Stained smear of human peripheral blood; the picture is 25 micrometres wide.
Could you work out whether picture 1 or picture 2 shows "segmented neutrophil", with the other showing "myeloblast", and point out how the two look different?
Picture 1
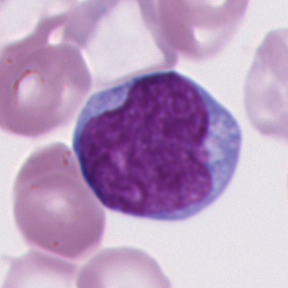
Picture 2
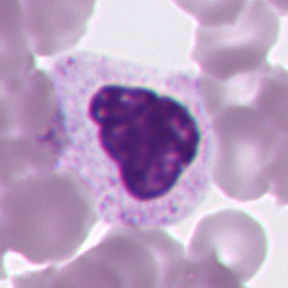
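The myeloblast is shown in picture 1, the segmented neutrophil in picture 2. Outline: the myeloblast is round and smooth, with no projections on its surface, whereas the segmented neutrophil is irregular, with a ragged, frayed edge on its left side. Nucleus: in the myeloblast it has a notch cutting into its upper-left border and fills about 70% of the cell's area.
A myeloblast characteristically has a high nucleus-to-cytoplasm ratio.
In the segmented neutrophil the nucleus is irregular and folded, with a notch in its upper border, chromatin staining a deep purple throughout, and no distinct nucleolus. Cytoplasm: no granules are visible in the myeloblast, while the segmented neutrophil's cytoplasm is abundant, pale greyish-lilac, and sprinkled with many fine pink-purple granules.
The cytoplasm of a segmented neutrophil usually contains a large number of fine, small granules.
Size and surroundings: the myeloblast is about 14 micrometres across, and a red cell touches it on its left side.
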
